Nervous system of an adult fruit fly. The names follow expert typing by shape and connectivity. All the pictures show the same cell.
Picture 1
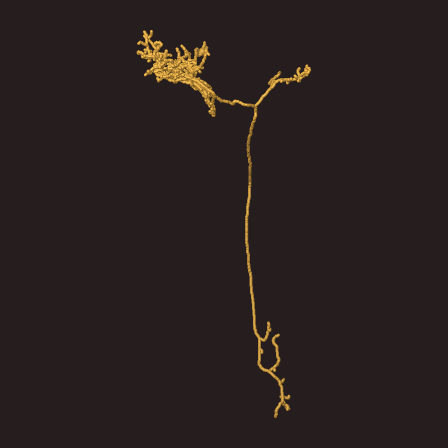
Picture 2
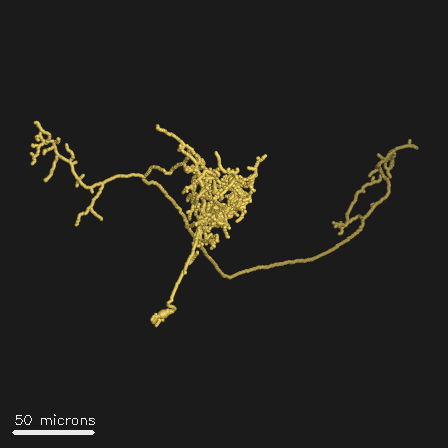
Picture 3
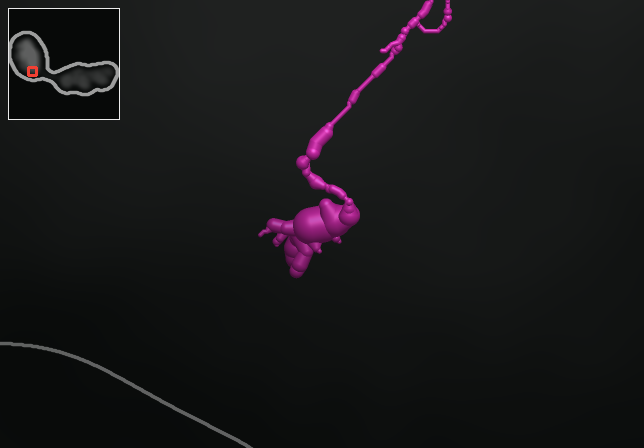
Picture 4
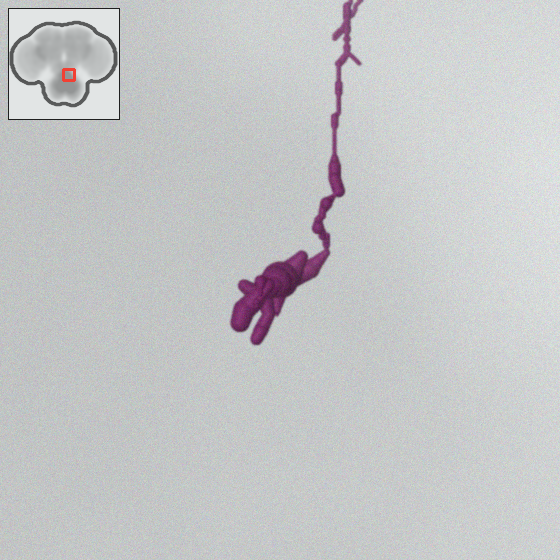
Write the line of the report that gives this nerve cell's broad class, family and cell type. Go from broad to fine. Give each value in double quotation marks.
"descending neuron", "hemilineage LB6", "DNge072"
